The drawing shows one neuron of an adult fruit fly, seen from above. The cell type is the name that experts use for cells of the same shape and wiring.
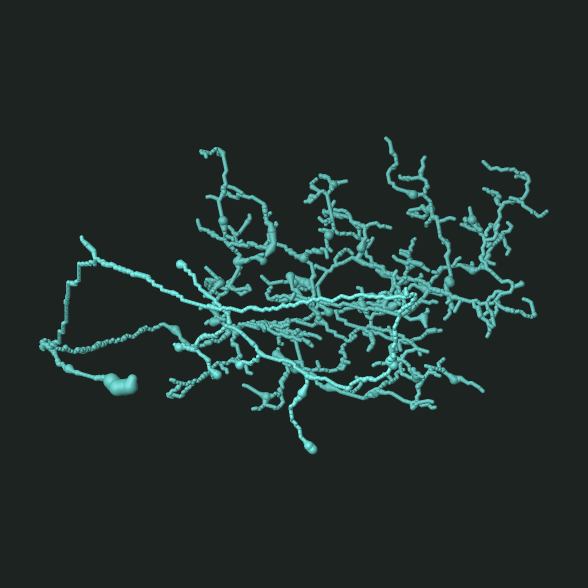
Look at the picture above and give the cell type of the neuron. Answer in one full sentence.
It is MeLo1 that names the cell type of this neuron.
